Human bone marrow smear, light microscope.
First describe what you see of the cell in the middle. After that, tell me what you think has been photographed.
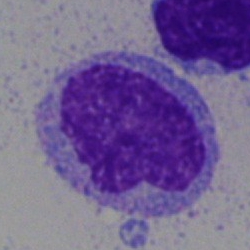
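Let me see: the nucleus fills most of the cell and sits toward the upper right, with a shallow notch on its lower edge. Its chromatin looks finely stippled, small pale spots scattered through it. And in the cytoplasm, fine, faint violet-pink granules are scattered about. So this is a monocyte.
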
